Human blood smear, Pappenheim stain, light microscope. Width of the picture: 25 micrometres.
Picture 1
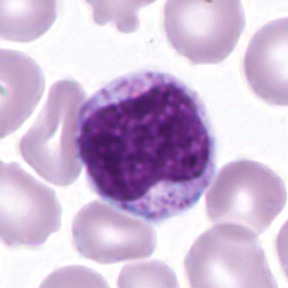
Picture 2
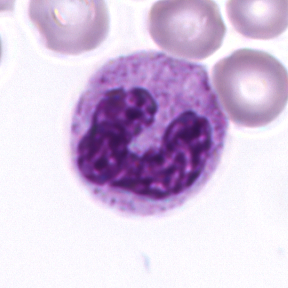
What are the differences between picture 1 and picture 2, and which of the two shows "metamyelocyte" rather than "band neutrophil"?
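That's the metamyelocyte in picture 1 and the band neutrophil in picture 2. Look at the nucleus first: the metamyelocyte's has only a shallow notch along its lower edge, while the band neutrophil's is horseshoe-shaped, open side up.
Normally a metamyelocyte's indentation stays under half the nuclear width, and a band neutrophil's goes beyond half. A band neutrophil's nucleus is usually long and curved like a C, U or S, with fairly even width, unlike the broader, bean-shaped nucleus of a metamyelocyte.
Chromatin looks much the same: coarse and clumped in both, dark purple in the band neutrophil and in dark purple patches in the metamyelocyte, with no nucleoli in either.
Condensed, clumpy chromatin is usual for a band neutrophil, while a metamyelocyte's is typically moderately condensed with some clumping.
Granules are alike too: fine reddish-purple in the metamyelocyte, fine small purplish ones spread evenly in the band neutrophil, which has no vacuoles. Size is close: about 13 micrometres across for the metamyelocyte, whose nucleus is about 11 micrometres and fills about 70% of the cell's area, and about 14 micrometres for the band neutrophil. Both outlines are smooth and roughly round, the band neutrophil's without surface projections.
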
